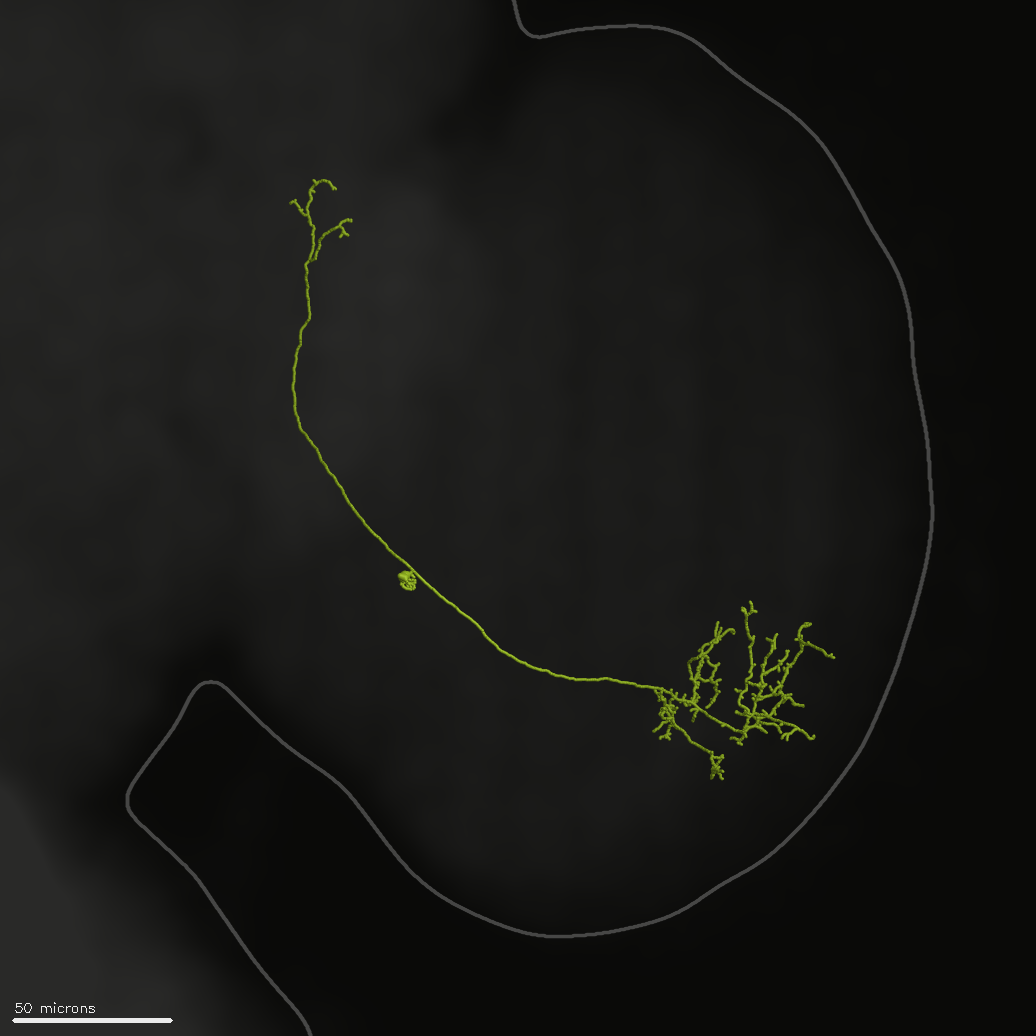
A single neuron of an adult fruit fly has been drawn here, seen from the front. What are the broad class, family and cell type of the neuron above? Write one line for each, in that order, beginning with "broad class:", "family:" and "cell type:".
broad class: visual projection neuron
family: MeVP
cell type: MeVP11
